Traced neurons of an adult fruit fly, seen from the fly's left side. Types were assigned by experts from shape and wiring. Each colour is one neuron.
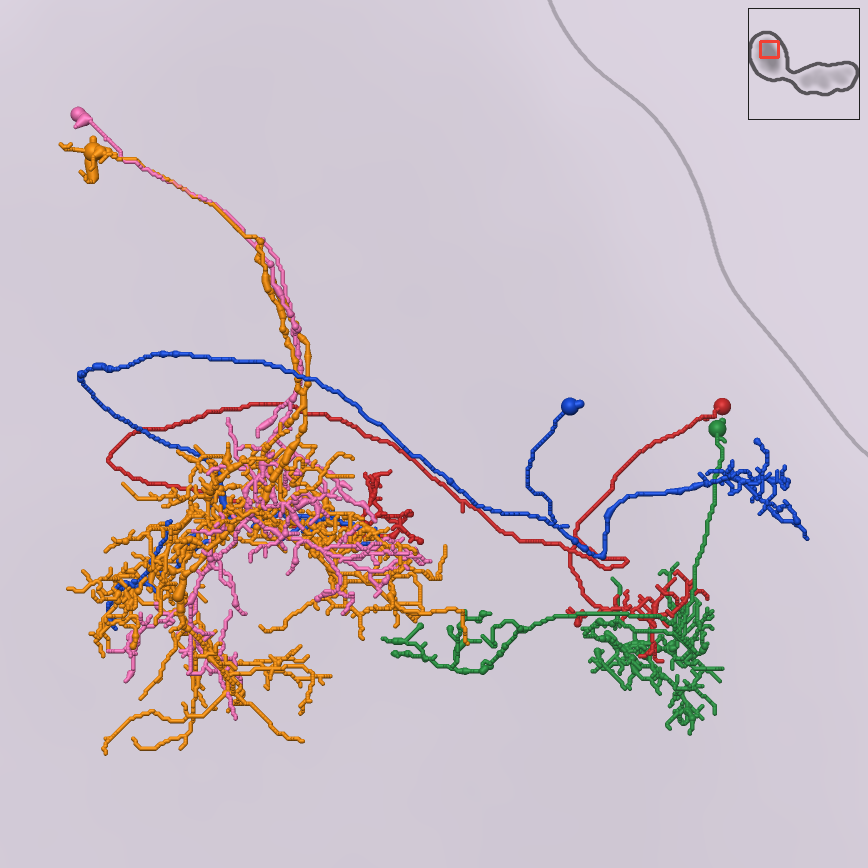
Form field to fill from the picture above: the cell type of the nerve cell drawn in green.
LC21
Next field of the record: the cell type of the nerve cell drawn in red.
LoVP12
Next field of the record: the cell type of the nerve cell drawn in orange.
PVLP004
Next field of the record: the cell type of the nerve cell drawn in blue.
LC9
